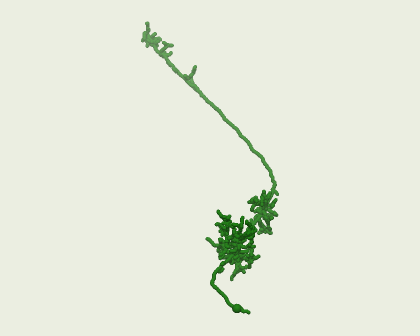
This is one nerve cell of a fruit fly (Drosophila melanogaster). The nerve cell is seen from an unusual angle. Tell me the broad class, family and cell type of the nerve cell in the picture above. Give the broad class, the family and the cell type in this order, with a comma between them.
optic-lobe intrinsic neuron, Tm, Tm16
